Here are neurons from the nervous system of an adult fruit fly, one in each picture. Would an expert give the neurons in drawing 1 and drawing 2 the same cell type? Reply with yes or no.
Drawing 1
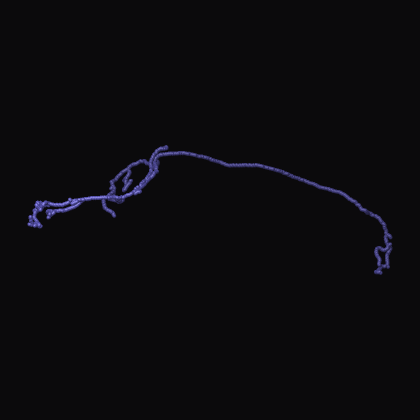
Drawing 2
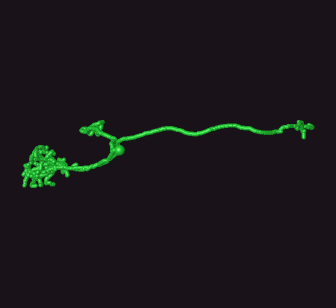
no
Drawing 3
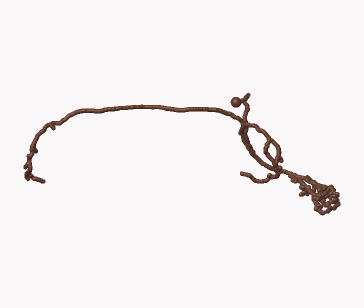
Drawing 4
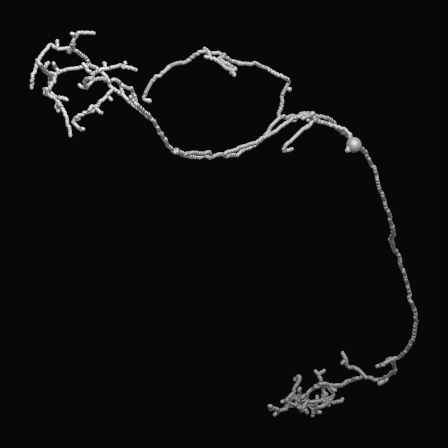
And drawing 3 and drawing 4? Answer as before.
no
